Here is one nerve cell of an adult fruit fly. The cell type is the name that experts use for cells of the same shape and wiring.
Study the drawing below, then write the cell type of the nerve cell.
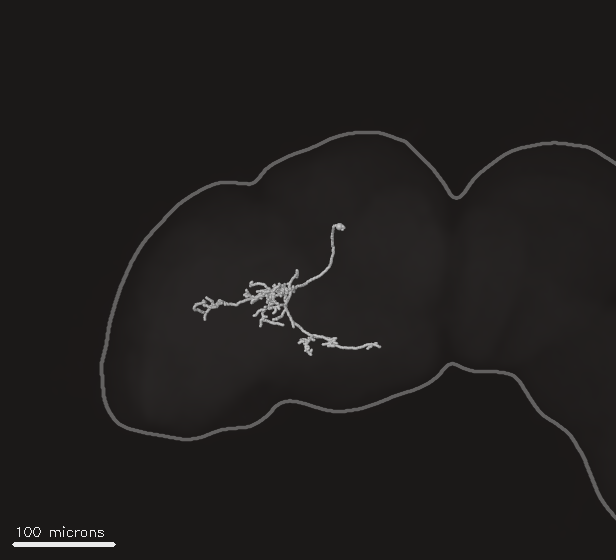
CB3873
